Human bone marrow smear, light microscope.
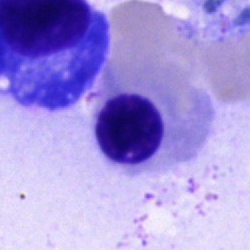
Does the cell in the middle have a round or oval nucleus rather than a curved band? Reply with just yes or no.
Yes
